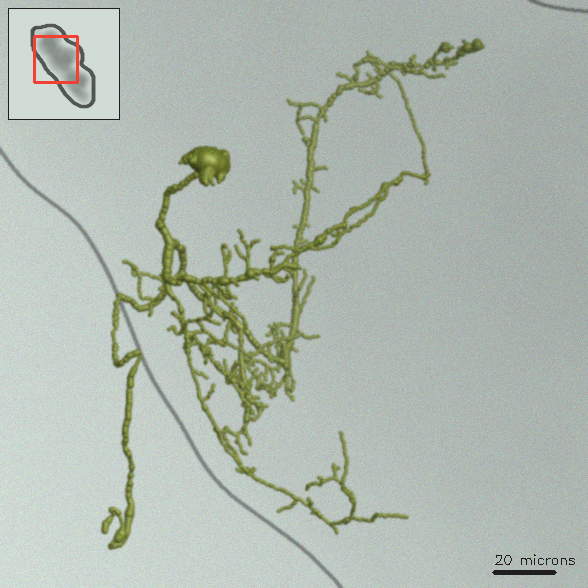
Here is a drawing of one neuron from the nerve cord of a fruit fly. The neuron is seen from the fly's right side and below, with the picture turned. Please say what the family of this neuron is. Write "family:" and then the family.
family: hemilineage 03B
